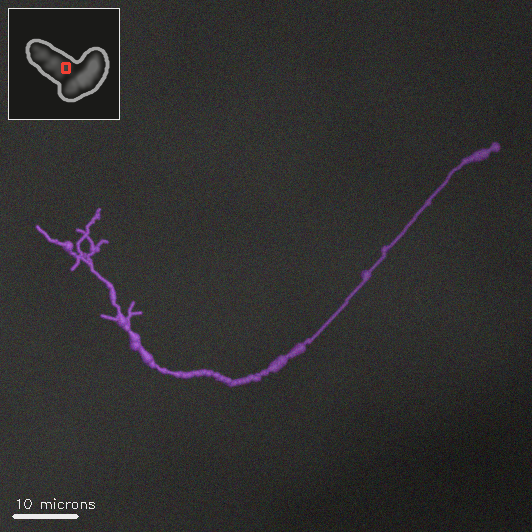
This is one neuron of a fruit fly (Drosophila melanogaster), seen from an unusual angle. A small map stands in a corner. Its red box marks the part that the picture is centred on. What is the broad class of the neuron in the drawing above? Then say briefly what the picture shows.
Its broad class is sensory neuron entering the nerve cord. The drawing shows no cell body. From left to right in the picture it spans about 75 microns. There are a dozen or fewer branch ends.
